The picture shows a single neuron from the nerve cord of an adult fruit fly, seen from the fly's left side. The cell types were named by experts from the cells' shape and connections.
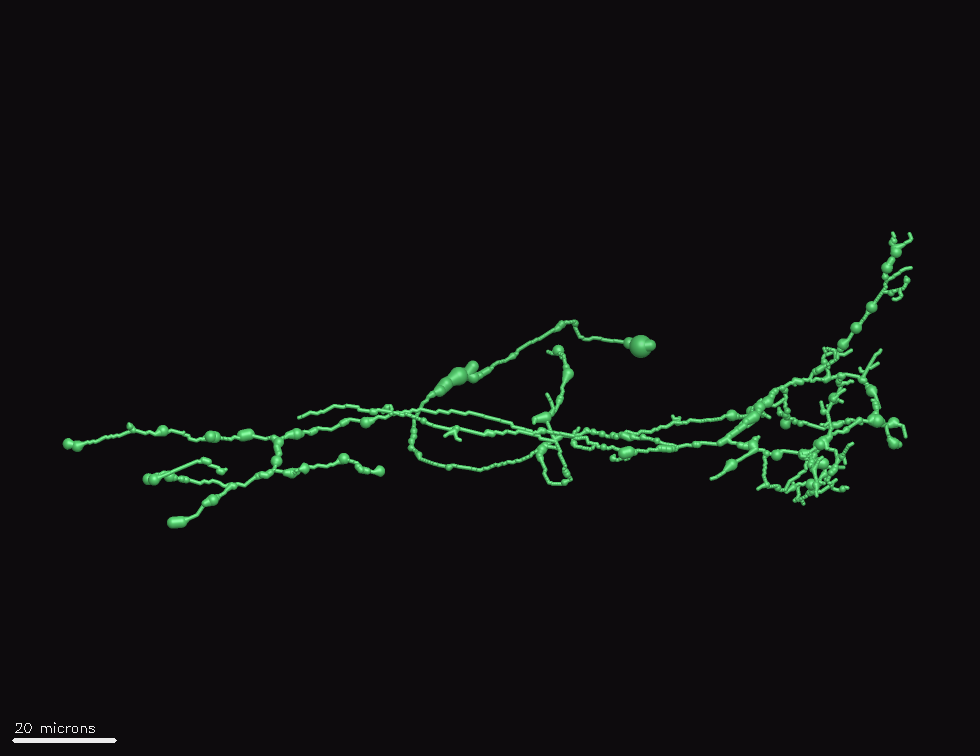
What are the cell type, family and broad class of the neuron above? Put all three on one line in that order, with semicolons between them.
IN09A051; hemilineage 09A; nerve-cord intrinsic neuron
